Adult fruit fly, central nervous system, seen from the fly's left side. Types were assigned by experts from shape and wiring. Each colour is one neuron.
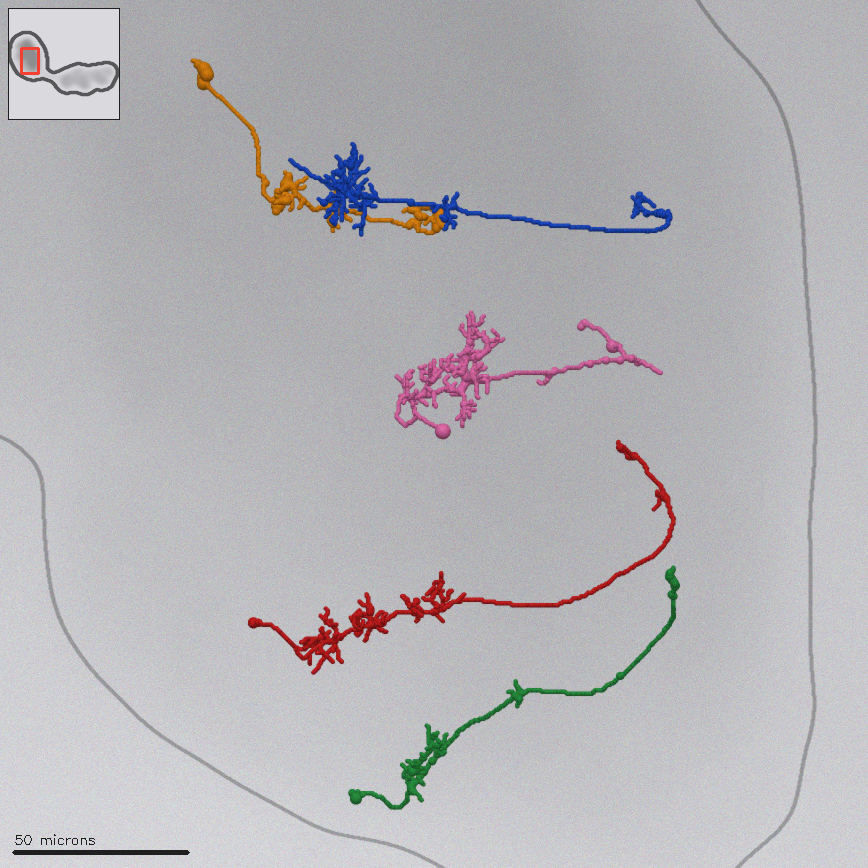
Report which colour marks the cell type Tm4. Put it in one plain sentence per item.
The colour is blue.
